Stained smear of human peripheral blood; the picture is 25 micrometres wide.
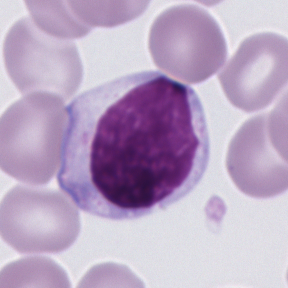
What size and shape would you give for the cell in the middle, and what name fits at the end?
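Starting with size, the cell is about 14 by 12 micrometres, and its oval nucleus about 12 by 9 micrometres, filling about 60% of the cell's area. That nucleus sits off-centre, toward the upper right. Its chromatin looks dense, dark purple and coarsely clumped. Around it the cytoplasm is pale blue-grey, and I can make out a few fine pinkish-purple granules scattered in it. So this is a large granular lymphocyte.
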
